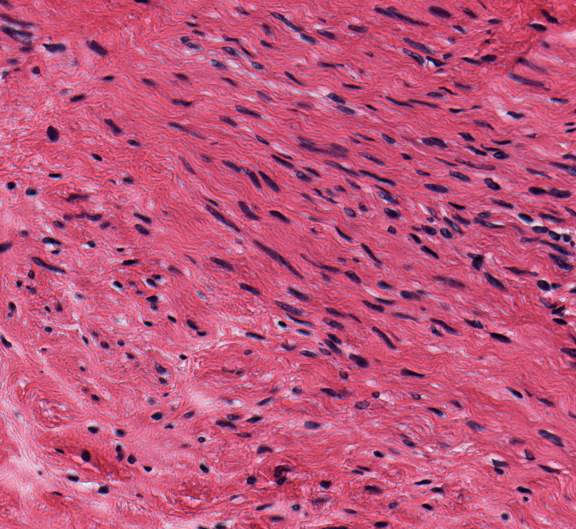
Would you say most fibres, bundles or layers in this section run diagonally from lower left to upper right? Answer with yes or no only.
No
